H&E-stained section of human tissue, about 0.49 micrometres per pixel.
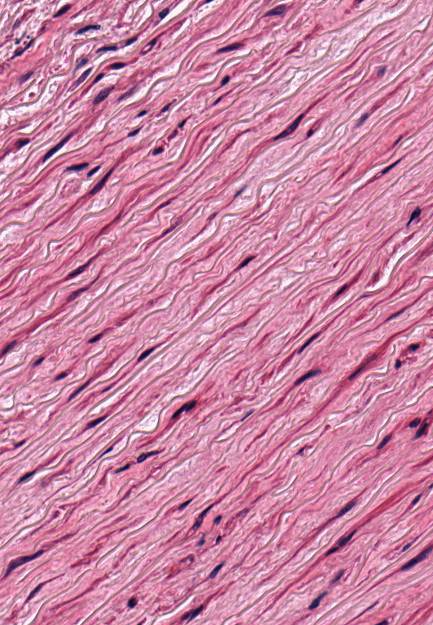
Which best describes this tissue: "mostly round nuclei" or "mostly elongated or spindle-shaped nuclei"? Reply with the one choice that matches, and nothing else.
Mostly elongated or spindle-shaped nuclei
